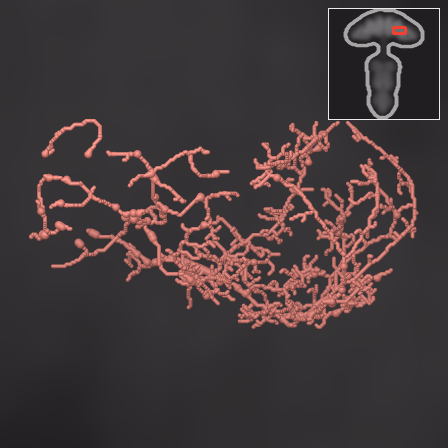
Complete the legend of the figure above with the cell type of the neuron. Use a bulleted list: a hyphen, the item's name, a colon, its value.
- cell type: LHPV1c1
